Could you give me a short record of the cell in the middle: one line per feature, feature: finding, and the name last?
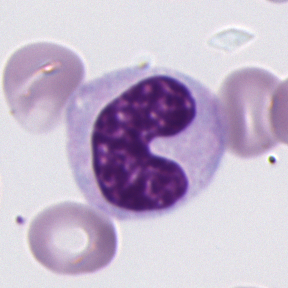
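Outline: round, with a smooth edge
Nuclear notch: opens toward the right side
Nucleolus: none seen
Cytoplasm: a rim surrounding the nucleus on all sides
Name: band neutrophil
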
